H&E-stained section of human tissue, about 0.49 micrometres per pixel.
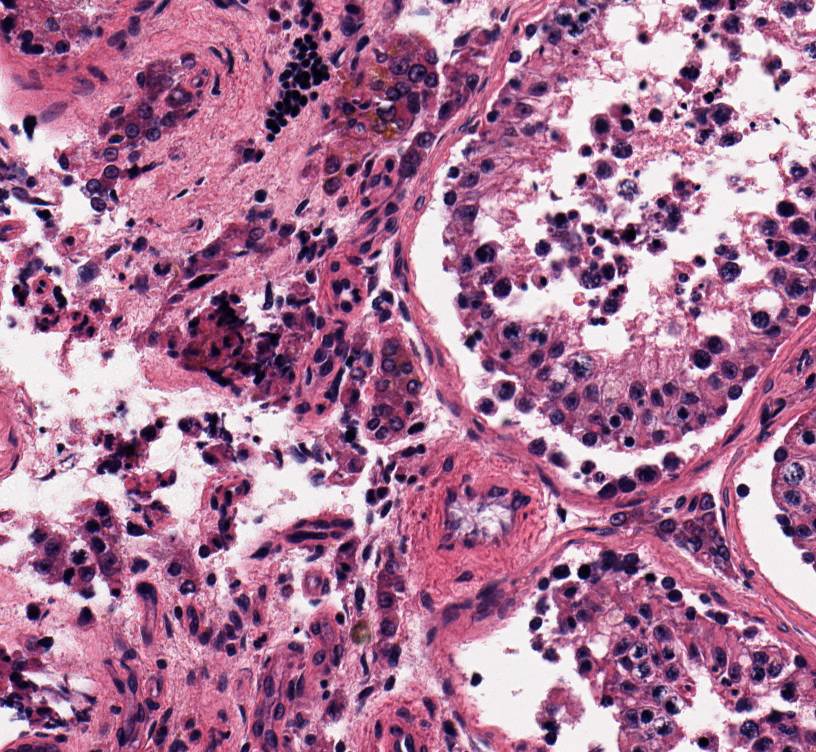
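Testis: seminiferous tubules cut across take up the right half, and interstitial tissue fills the left half. In the large tubule at upper right, I see germ cells stacked several cells deep around a central lumen. That lumen holds loosely scattered detached round cells. Up at top centre-left, a tight cluster of small, dark, round nuclei.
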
